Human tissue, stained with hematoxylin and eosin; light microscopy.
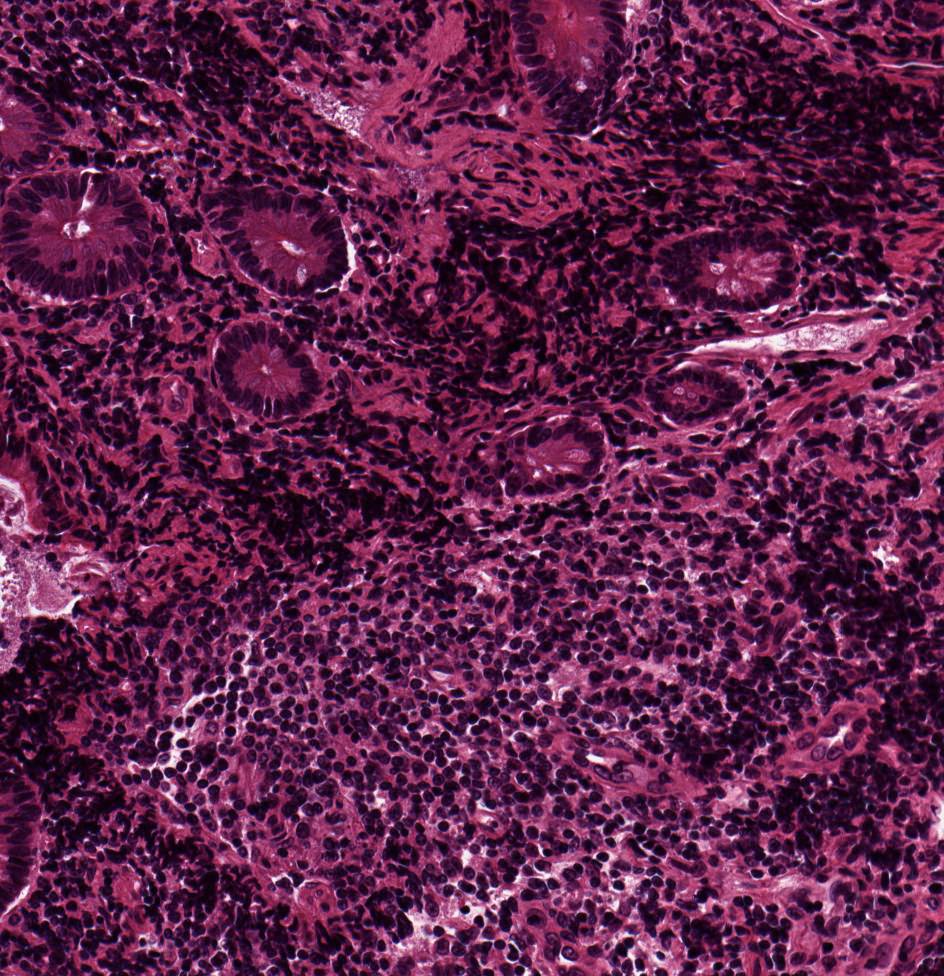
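Terminal ileum. Distribution: glandular crypts lie mainly in the upper half of the field; the lower half is a dense sheet of small round cells without glands. Crypt profile: cut in cross-section, round, each with a small central lumen. Lining: a single layer of tall columnar cells, dark nuclei toward the base. Lower-half cells: lymphocytes, small round dark nuclei, scant cytoplasm.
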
